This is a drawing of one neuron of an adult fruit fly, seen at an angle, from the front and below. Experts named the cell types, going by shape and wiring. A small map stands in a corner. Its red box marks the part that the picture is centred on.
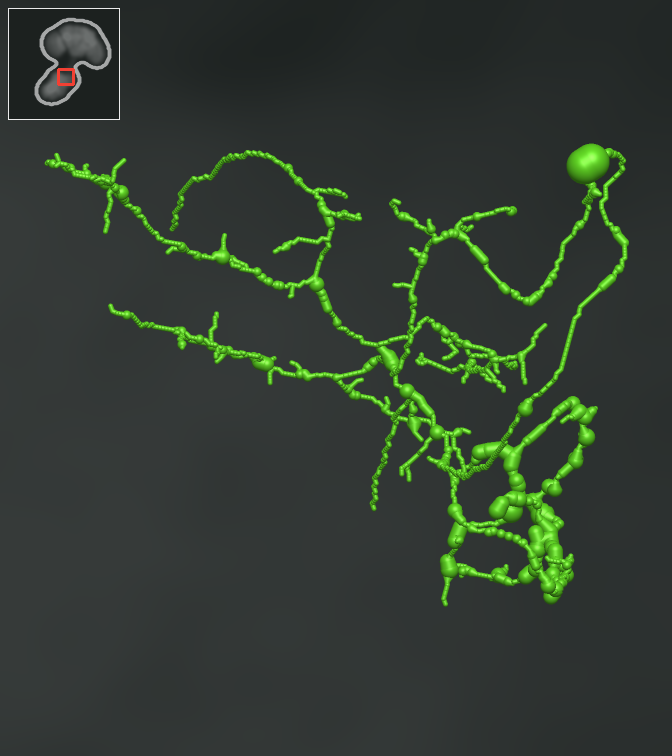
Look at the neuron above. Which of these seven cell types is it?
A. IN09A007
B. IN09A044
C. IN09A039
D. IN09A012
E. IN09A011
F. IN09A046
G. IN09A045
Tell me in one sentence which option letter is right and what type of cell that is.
Of the choices offered, option G, IN09A045, is the cell type of the neuron.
